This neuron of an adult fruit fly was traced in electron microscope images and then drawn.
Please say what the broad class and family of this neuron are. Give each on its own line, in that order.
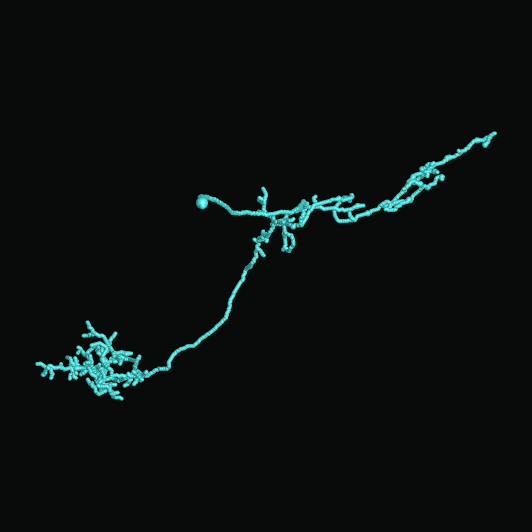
visual projection neuron
LPC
